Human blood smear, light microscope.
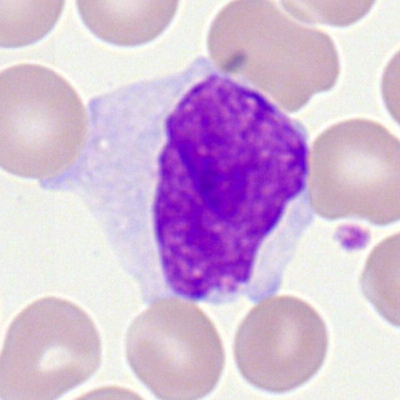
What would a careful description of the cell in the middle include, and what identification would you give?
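Nucleus irregular, with a fold or crease down its middle. Nucleus placed toward the right side of the cell; more cytoplasm on the left. Chromatin deep purple, coarsely clumped, small paler spaces between clumps. Cytoplasm abundant, pale grey-blue. Cell: monocyte.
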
